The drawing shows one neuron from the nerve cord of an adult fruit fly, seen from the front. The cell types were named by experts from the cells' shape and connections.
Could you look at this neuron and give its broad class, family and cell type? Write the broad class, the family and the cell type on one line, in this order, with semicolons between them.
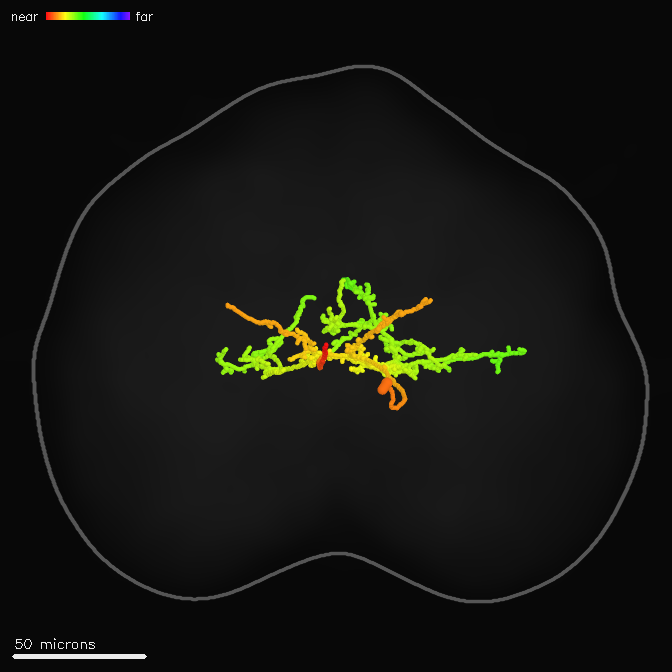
ascending neuron; hemilineage 08B; AN08B102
